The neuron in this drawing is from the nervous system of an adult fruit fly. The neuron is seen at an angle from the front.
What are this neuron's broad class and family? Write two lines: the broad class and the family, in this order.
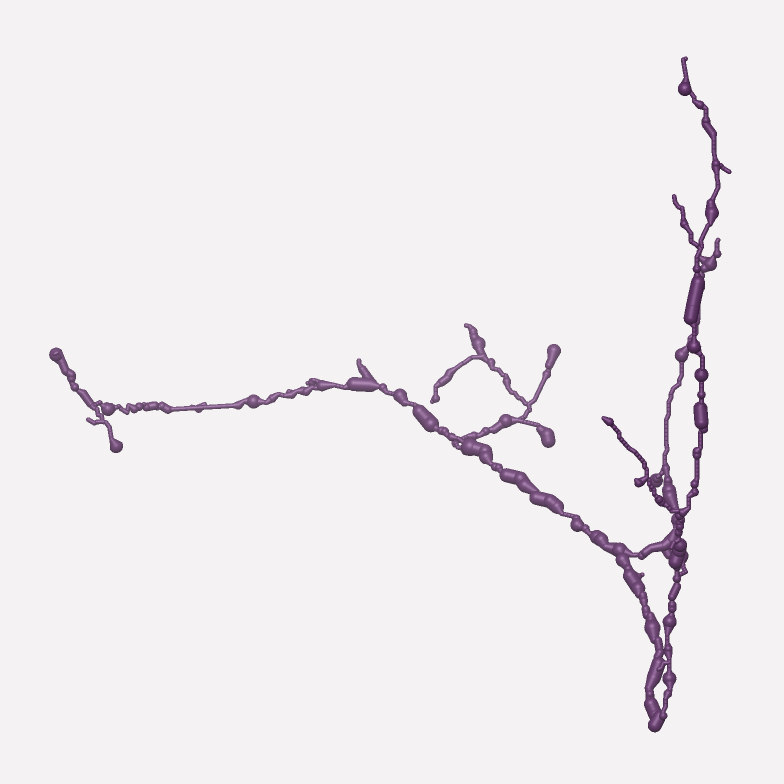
sensory neuron entering the nerve cord
class mechanosensory proprioceptive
